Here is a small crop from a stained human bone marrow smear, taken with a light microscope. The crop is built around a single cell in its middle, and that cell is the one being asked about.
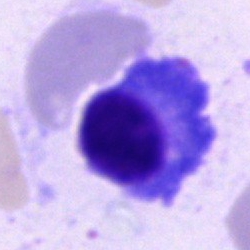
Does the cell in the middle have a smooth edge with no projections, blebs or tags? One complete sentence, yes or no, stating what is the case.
No, the cell's outline is ragged or frayed, or carries projections, blebs or tags.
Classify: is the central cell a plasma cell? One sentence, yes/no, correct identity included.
Yes, the cell under consideration, the one in the middle, is a plasma cell.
